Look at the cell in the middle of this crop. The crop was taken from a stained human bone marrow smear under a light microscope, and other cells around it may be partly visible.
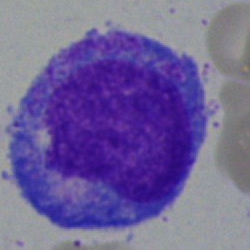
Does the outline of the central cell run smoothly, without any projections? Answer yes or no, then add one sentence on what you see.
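No. The cell is roughly round with a slightly ragged, uneven edge.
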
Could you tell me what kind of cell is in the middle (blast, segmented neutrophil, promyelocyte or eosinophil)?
promyelocyte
